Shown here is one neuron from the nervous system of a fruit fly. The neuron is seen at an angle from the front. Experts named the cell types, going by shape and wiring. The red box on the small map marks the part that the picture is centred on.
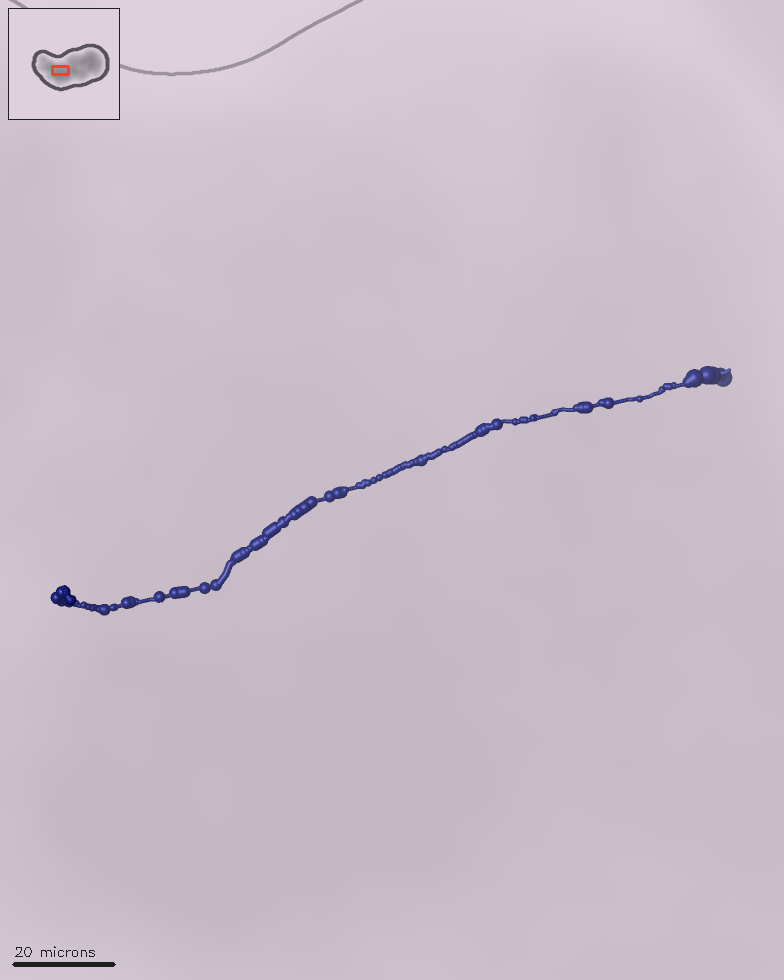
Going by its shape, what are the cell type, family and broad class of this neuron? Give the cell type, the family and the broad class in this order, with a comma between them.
R8p, class visual, photoreceptor or other optic-lobe sensory neuron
